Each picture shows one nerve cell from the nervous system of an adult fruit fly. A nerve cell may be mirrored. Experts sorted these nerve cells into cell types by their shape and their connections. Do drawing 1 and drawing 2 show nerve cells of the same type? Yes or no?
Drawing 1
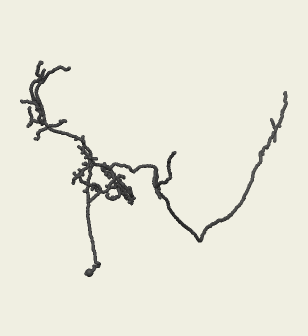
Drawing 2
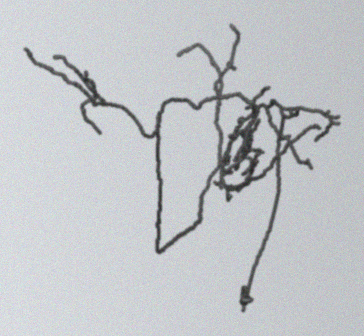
no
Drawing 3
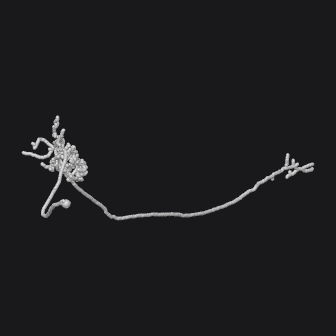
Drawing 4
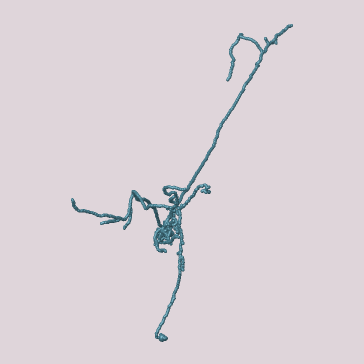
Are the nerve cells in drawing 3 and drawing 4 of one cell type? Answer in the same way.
no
